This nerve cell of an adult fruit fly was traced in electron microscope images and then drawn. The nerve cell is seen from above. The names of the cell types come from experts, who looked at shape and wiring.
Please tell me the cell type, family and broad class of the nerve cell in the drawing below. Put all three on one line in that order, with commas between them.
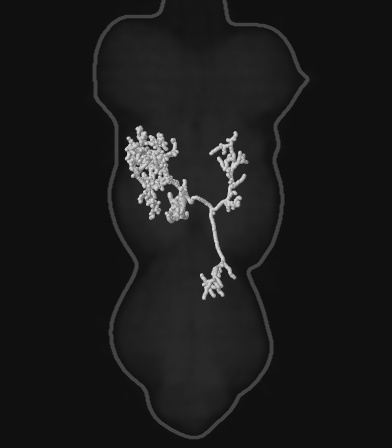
IN12B014, hemilineage 12B, nerve-cord intrinsic neuron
